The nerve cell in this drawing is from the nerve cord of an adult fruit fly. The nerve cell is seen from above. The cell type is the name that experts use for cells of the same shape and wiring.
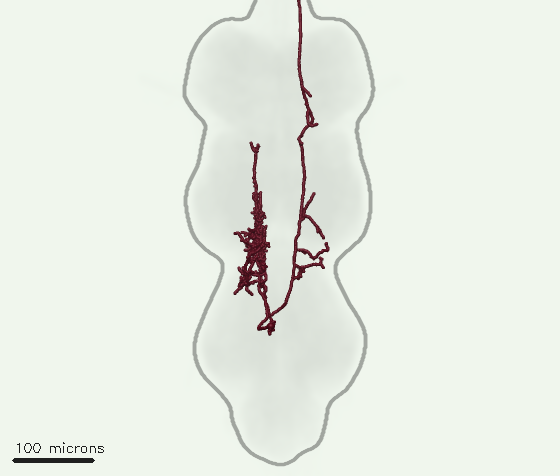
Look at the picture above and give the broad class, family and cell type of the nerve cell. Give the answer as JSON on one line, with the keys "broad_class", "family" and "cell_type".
{"broad_class": "ascending neuron", "family": "hemilineage 19B", "cell_type": "AN19B039"}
